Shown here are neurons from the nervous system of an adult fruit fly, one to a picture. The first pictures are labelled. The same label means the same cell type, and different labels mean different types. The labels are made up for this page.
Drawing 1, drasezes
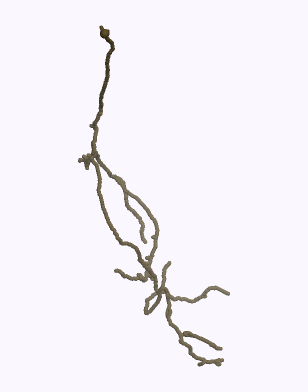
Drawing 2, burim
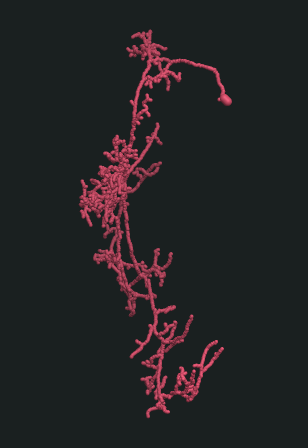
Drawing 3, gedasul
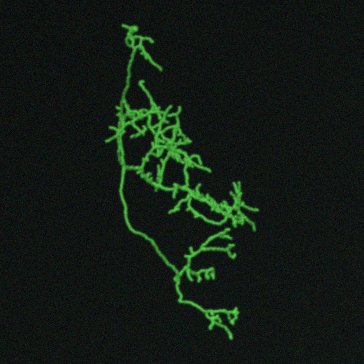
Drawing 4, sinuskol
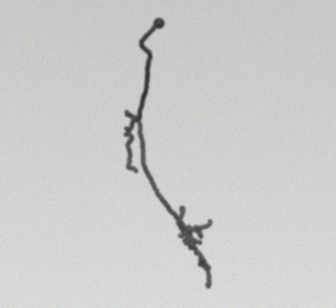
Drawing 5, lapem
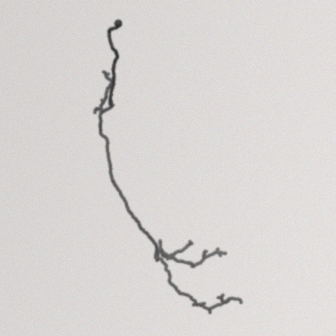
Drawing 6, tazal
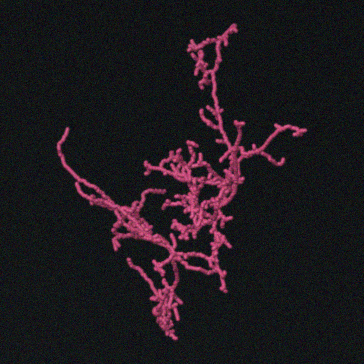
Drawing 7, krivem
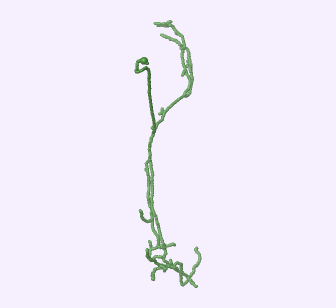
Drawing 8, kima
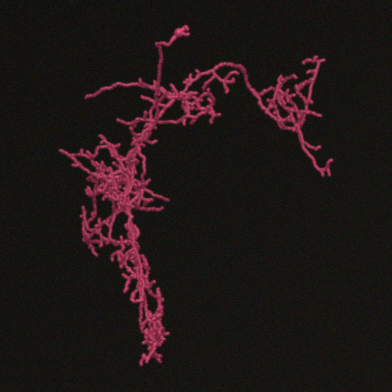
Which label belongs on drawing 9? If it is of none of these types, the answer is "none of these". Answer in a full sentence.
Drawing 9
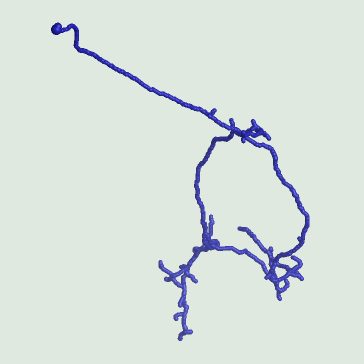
It belongs to drasezes.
